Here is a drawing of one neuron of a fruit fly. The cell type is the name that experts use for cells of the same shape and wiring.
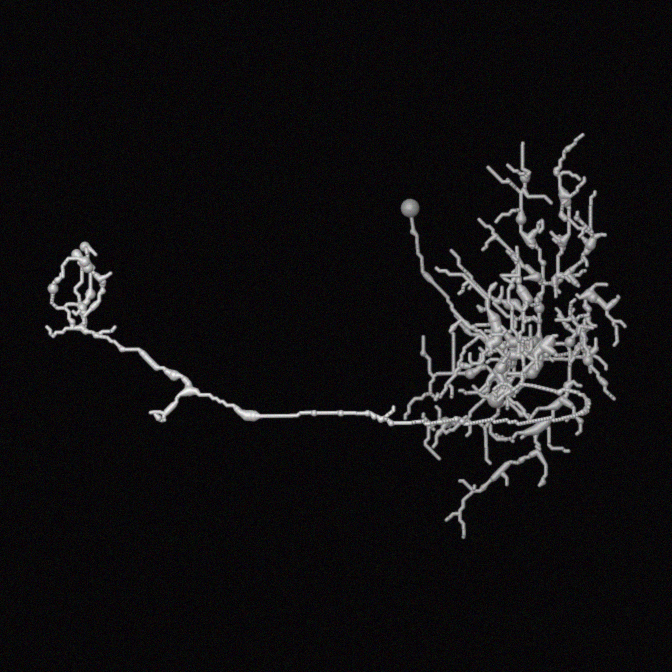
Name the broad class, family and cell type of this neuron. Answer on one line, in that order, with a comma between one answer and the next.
optic-lobe intrinsic neuron, Tm, Tm16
